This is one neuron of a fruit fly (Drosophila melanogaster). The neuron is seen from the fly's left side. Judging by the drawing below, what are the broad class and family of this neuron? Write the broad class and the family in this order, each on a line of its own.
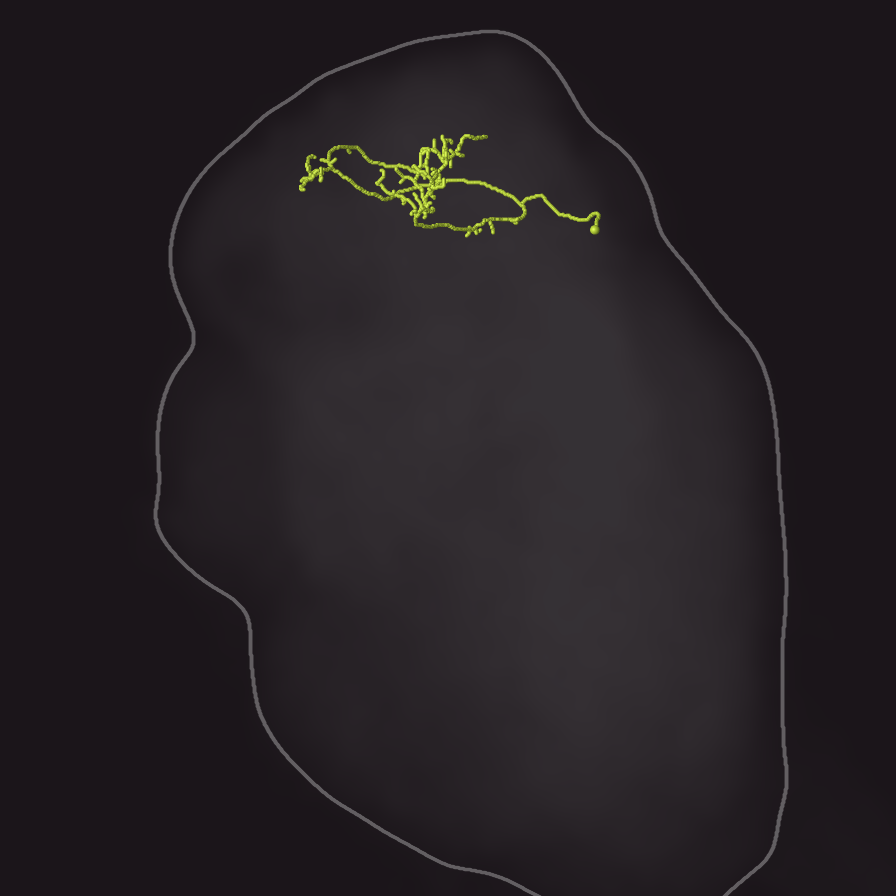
central-brain intrinsic neuron
hemilineage DL1_dorsal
